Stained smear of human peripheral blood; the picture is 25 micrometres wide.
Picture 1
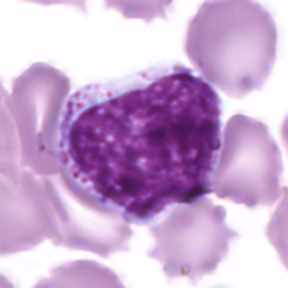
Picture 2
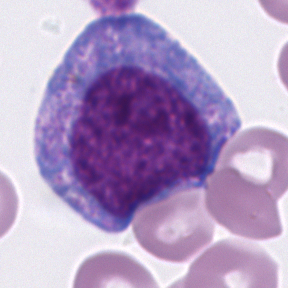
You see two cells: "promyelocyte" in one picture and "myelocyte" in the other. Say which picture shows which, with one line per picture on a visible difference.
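Picture 1: myelocyte. The cytoplasm is very pale, almost colourless.
Picture 2: promyelocyte. The cytoplasm is blue and is a deeper blue at the cell's edge.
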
